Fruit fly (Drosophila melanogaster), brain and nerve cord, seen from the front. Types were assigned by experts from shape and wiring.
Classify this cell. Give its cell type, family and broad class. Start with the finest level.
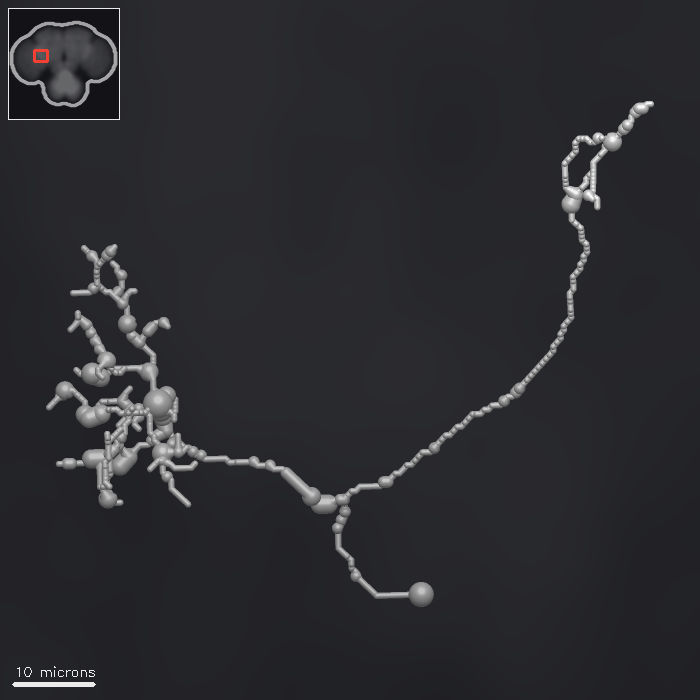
LPC2; LPC; visual projection neuron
